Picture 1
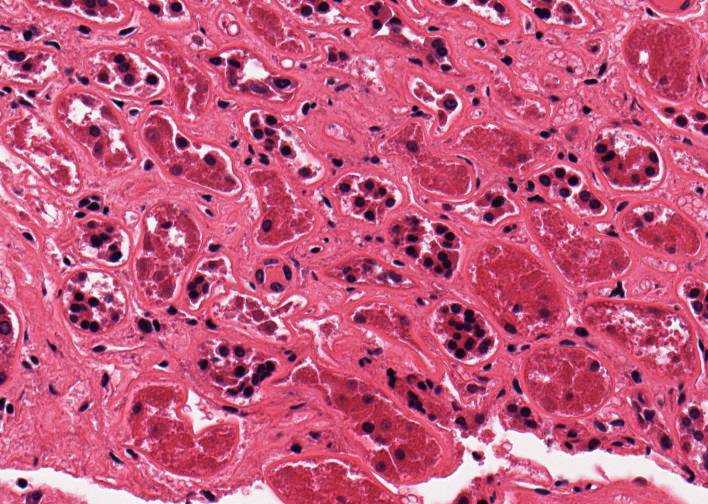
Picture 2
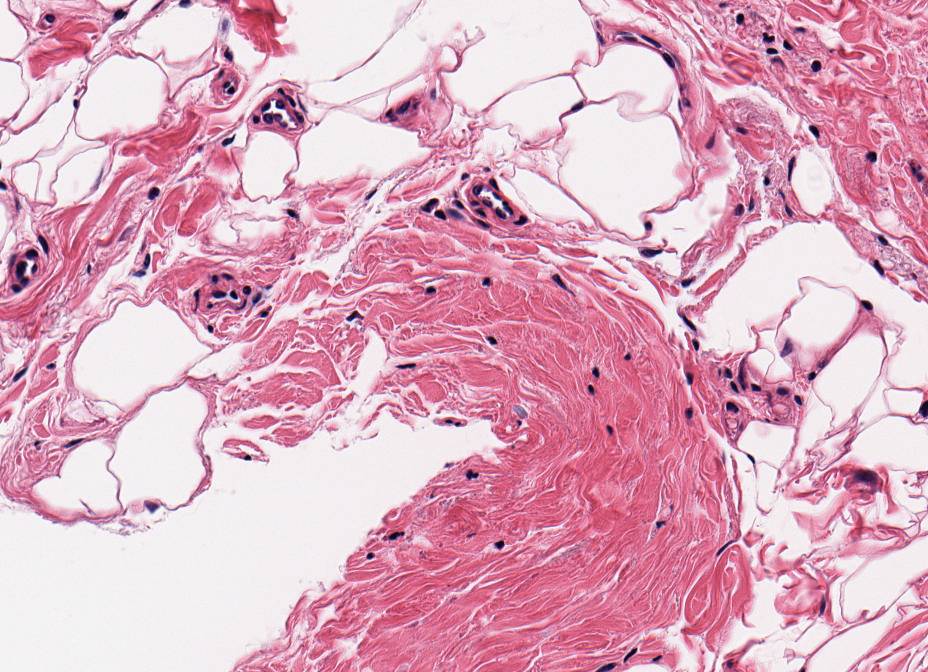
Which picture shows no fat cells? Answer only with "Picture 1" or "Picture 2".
Picture 1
